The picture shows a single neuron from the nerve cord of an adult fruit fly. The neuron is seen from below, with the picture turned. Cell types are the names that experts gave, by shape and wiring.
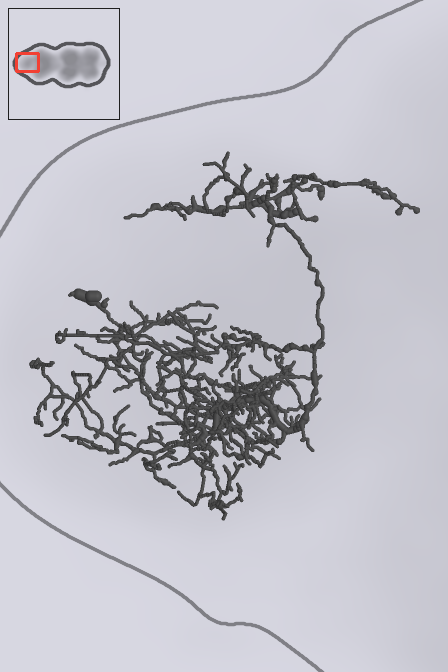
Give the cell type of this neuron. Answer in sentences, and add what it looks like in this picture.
The cell type is MNad02. Its broad class is motor neuron of the nerve cord. As drawn here it is about as wide as it is tall.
